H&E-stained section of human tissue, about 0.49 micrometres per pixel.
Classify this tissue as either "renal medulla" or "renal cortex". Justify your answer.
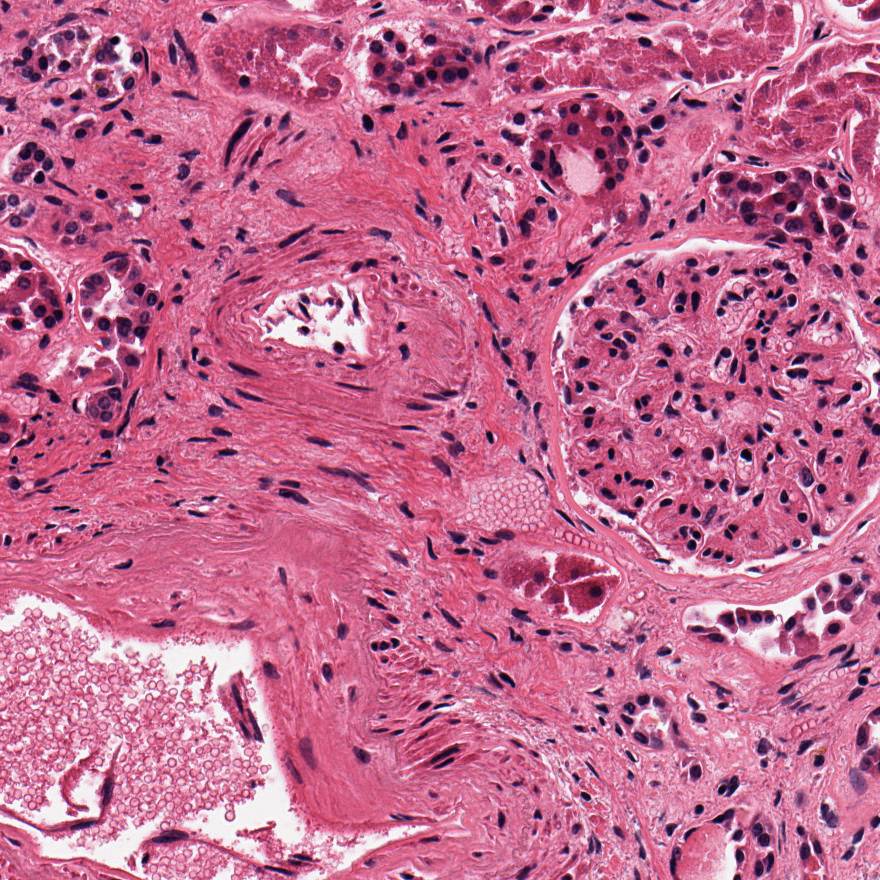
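Renal cortex. Deciding feature: a single round glomerulus within a thin Bowman's capsule, right middle of field.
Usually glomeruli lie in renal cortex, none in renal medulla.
Also present: tubules with pink granular cytoplasm and round dark nuclei along top and upper left; oblique bundles of spindle cells with elongated nuclei through centre; broad bands of pink fibrous stroma separating tubules and glomerulus.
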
